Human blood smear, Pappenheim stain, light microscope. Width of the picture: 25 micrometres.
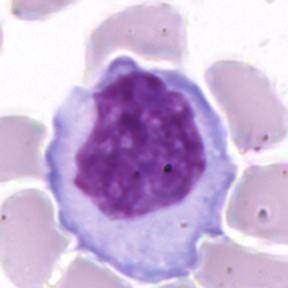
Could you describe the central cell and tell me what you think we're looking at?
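The cell has an irregular outline, its edge marked by small scalloped bulges. Its purple chromatin is loosely clumped, with paler patches lying between denser areas. The nucleus measures about 13 by 11 micrometres. The cytoplasm is broader below the nucleus than above and lacks distinct coloured granules. The cell is a plasma cell.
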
